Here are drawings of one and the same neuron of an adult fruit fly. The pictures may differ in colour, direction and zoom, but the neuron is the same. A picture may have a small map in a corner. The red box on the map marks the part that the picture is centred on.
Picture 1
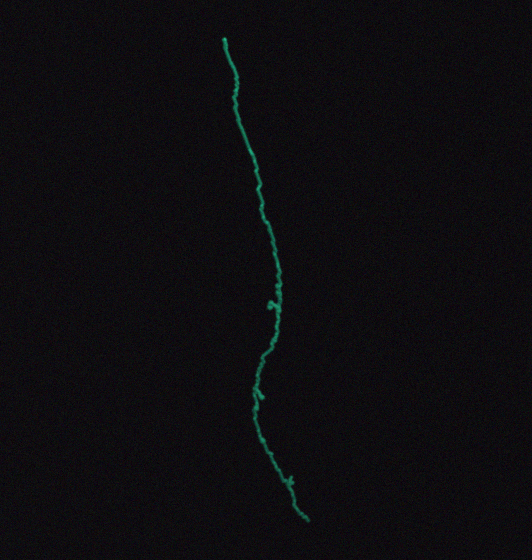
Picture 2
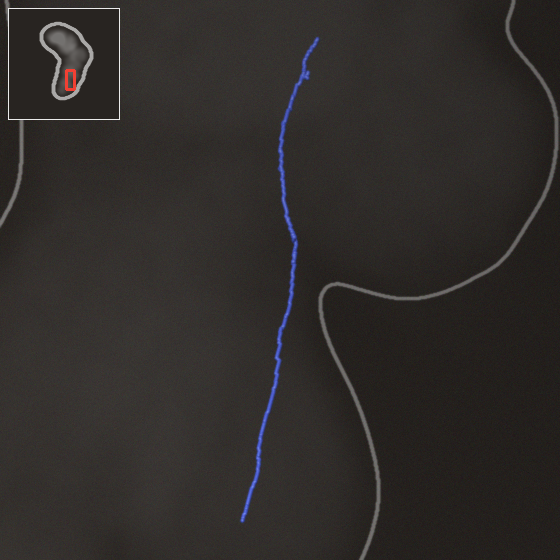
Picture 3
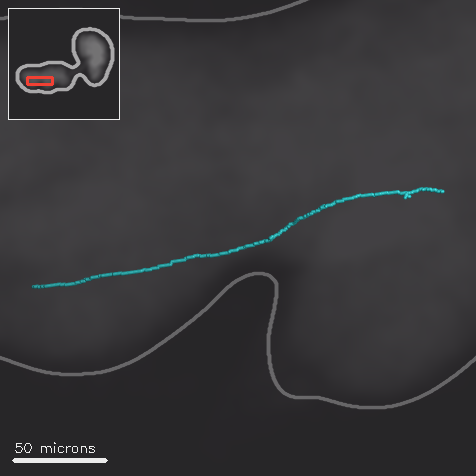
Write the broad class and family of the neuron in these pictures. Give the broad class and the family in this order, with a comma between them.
sensory neuron entering the nerve cord, class mechanosensory proprioceptive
